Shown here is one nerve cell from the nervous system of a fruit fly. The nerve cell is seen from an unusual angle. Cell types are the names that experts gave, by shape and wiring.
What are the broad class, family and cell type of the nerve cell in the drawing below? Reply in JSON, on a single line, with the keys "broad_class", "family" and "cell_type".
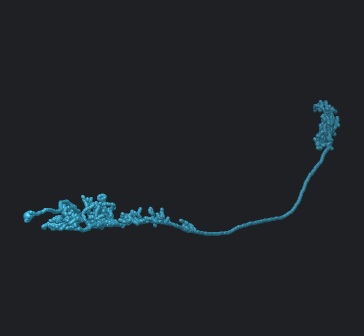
{"broad_class": "ascending neuron", "family": "hemilineage 06B", "cell_type": "AN06B014"}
